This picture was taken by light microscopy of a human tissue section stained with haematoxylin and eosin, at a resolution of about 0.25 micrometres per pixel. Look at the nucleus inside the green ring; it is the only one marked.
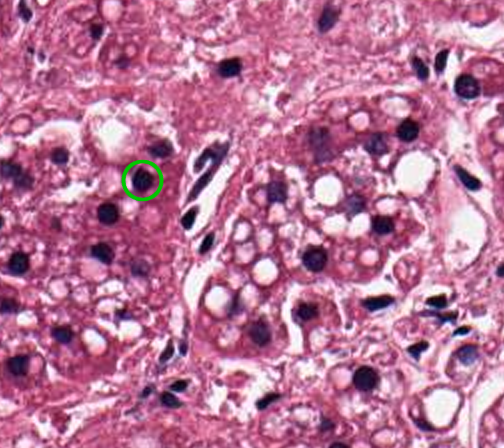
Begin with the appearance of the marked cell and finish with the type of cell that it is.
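The nucleus is round, evenly and densely dark, and about the same size as the other round nuclei in the cluster around it. Just above the nucleus is a larger pale, clear space. It sits in a group of similar cells with round dark nuclei. Close by to its right, a narrow vessel with elongated, flattened dark nuclei runs diagonally. It is an adrenal cortical cell.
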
